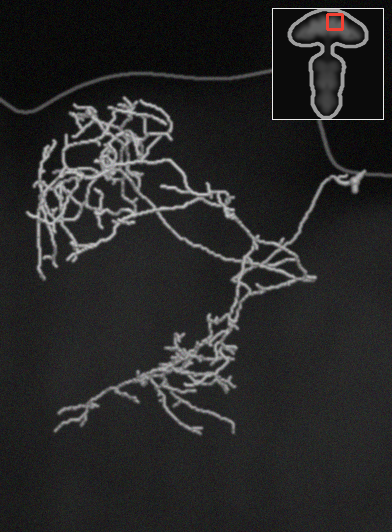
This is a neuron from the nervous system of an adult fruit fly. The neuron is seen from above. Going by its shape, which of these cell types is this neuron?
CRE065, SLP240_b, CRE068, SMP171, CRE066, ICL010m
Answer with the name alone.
ICL010m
